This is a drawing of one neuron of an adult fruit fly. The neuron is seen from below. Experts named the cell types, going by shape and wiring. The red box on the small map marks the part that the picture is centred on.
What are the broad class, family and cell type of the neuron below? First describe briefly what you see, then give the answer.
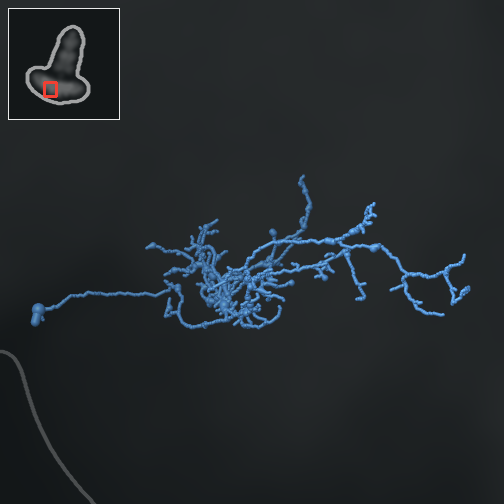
The cell body is on the left of the picture. The picture shows dozens of branch ends. This is a central-brain intrinsic neuron. The family is hemilineage ALlv1. It is of cell type SAD040.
